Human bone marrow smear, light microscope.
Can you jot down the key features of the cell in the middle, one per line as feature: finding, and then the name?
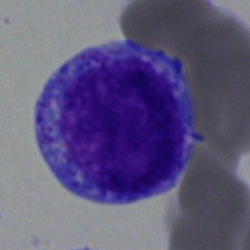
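Cytoplasm: narrow deep blue rim, widest on left
Granules: fine, reddish-purple, scattered on left
Chromatin: dark purple, mottled
Blebs: small, blue, at upper right edge
Identity: blast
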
